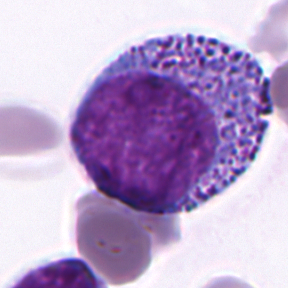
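Promyelocyte in a stained smear of peripheral blood. Its outline is round to oval with a smooth edge. The nucleus lies off-centre toward the lower left, its chromatin fairly fine and even, without heavy dark clumps. Many coarse granules pack the cytoplasm densely.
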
